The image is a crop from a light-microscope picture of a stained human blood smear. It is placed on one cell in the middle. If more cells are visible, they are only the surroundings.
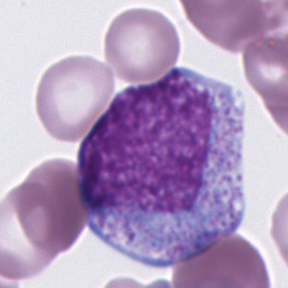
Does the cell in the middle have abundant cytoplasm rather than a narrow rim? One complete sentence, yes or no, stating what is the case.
Yes, it is abundant cytoplasm that surrounds its nucleus.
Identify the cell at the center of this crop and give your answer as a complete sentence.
In this smear crop, the middle cell is a myelocyte.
